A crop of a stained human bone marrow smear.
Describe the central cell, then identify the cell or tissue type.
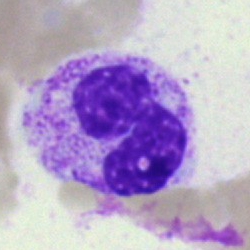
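First, the chromatin: dark purple and dense. Next, the cytoplasm: most of it lies to the left of the nucleus, and between its granules it is pale and nearly colourless. Then a small detail: a pale round spot sits in the lower lobe of the nucleus. Last, the name: this is a segmented neutrophil.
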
